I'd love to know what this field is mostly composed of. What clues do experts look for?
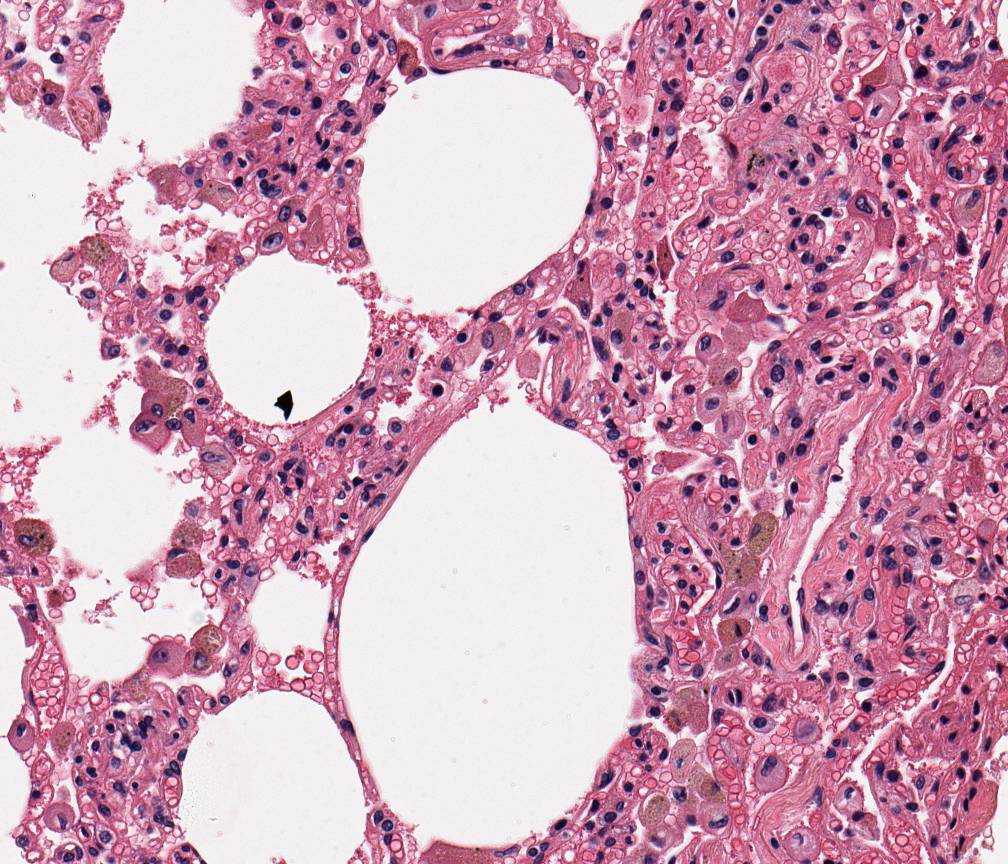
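In this field the main structure is the alveolus. The largest empty space, oval in outline, lies in the lower centre.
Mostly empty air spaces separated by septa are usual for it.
Numerous red blood cells crowd the septa and solid tissue throughout, and some lie loose in the empty spaces on the left.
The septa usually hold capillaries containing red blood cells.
Most nuclei in the septa and solid tissue are small, dark and round to oval. In the right half, wavy pink bundles of collagen run obliquely through the cellular tissue.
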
